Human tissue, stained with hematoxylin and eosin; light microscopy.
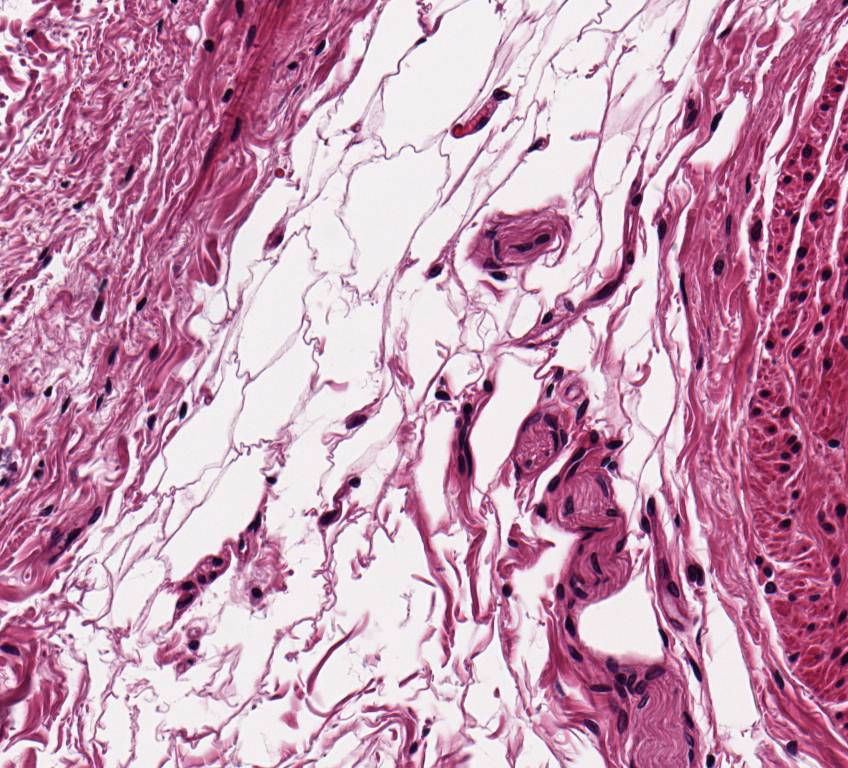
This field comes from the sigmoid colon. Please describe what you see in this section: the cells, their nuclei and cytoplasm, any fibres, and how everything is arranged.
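Down the middle of the field runs a pale, loosely textured band, flanked on the left and right by denser pink tissue. Within this central band, thin wavy pink strands are separated by wide clear spaces. The dense tissue on the left consists of wavy pink fibres with scattered dark, spindle-shaped nuclei.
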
